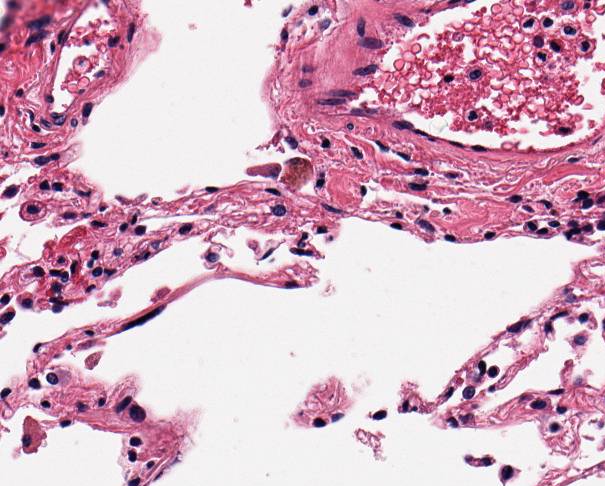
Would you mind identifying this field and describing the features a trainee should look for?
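I'd call this alveolus. What decides it is that most of the field is empty white space crossed by thin, branching pink strands.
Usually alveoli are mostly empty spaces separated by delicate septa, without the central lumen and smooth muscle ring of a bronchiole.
Those strands carry scattered small, dark, round to oval nuclei. In the upper right, a vessel is packed with red blood cells, small round pink discs, many with paler centres.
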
